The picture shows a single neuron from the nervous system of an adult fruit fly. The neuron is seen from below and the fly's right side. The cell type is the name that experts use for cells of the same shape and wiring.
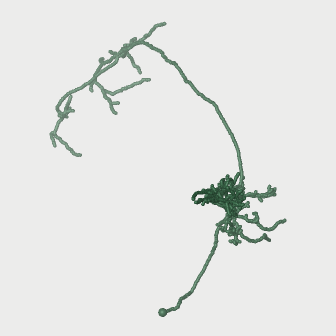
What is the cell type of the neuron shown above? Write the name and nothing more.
VP2+Z_lvPN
